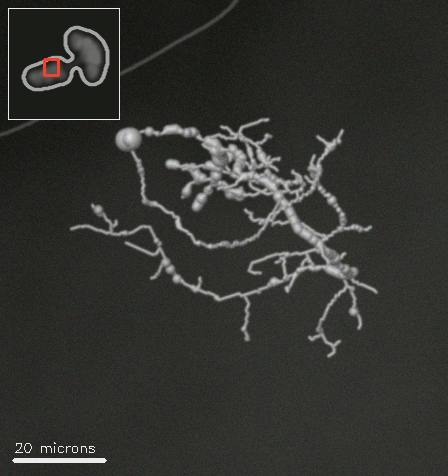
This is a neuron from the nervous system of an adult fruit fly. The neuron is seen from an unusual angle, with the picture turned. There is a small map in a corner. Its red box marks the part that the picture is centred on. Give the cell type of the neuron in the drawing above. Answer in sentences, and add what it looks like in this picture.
It is of cell type IN03B077. This is a nerve-cord intrinsic neuron. It lies in the nerve cord. The cell body is at the upper left of the picture. From left to right in the picture it spans about 70 microns.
